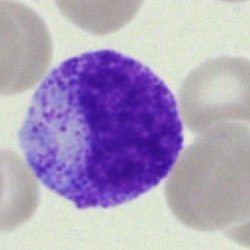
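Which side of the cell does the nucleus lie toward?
Toward the right side.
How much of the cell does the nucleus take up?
Roughly two-thirds of it.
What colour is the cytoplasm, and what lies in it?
It is pale bluish-lilac, with scattered purple granules.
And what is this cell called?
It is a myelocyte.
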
